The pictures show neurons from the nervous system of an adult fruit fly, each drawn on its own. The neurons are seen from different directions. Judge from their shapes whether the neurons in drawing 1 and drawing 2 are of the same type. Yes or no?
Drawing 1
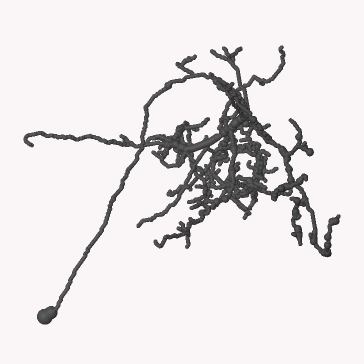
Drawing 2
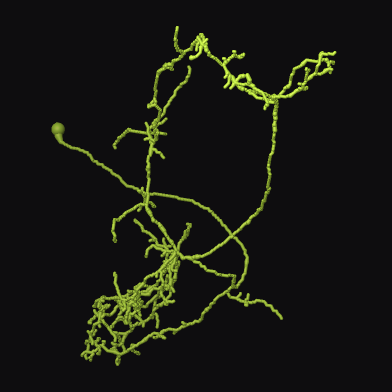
yes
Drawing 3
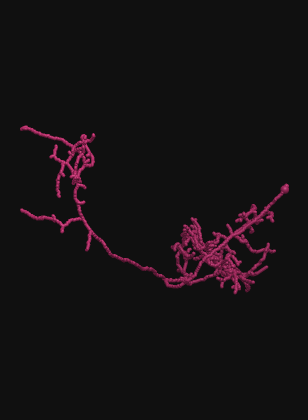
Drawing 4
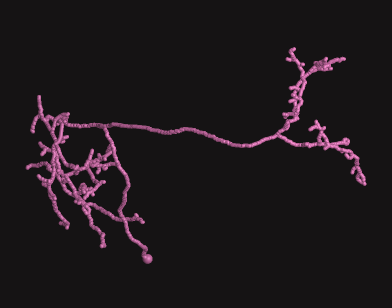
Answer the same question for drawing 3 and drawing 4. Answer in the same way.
yes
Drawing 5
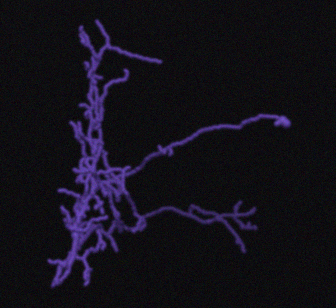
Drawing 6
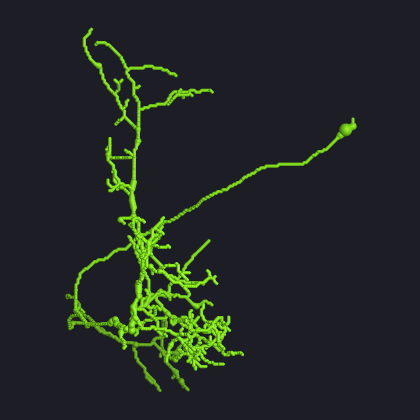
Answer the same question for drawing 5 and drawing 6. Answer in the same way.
no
